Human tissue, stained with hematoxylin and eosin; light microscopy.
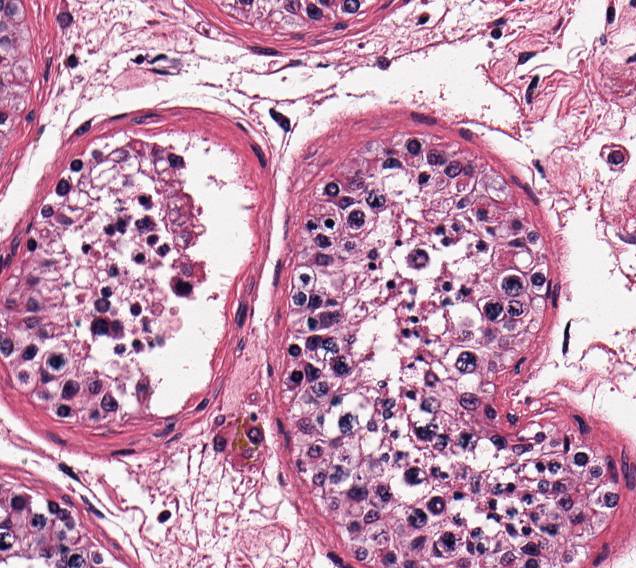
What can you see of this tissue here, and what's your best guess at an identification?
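Two large rounded tubules, cut across, fill most of field: left and centre-right; edges of others at corners. Walls thick, layered, pink, with flattened elongated nuclei. Tubules filled by many layers of rounded cells. Right tubule: numerous large round cells, coarse clumped dark chromatin, pale cytoplasm. Testis.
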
